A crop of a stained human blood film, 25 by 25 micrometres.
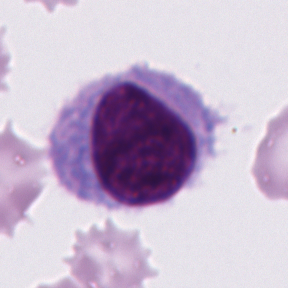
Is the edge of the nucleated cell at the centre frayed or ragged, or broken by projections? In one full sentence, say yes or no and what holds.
Yes, this cell has a rough edge that is ragged or bears projections, blebs or tags.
